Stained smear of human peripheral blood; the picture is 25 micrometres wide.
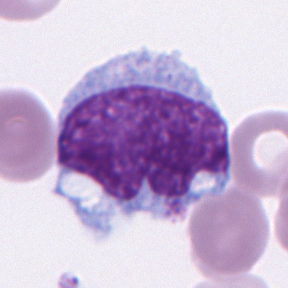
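Monocyte, the cell in the middle of a stained smear of peripheral blood. First, its nucleus spans nearly the full width of the cell and has a notch in the middle of its lower edge. Second, the chromatin is finely mottled rather than gathered into coarse dark clumps. Third, the cytoplasm is pale grey-blue.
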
